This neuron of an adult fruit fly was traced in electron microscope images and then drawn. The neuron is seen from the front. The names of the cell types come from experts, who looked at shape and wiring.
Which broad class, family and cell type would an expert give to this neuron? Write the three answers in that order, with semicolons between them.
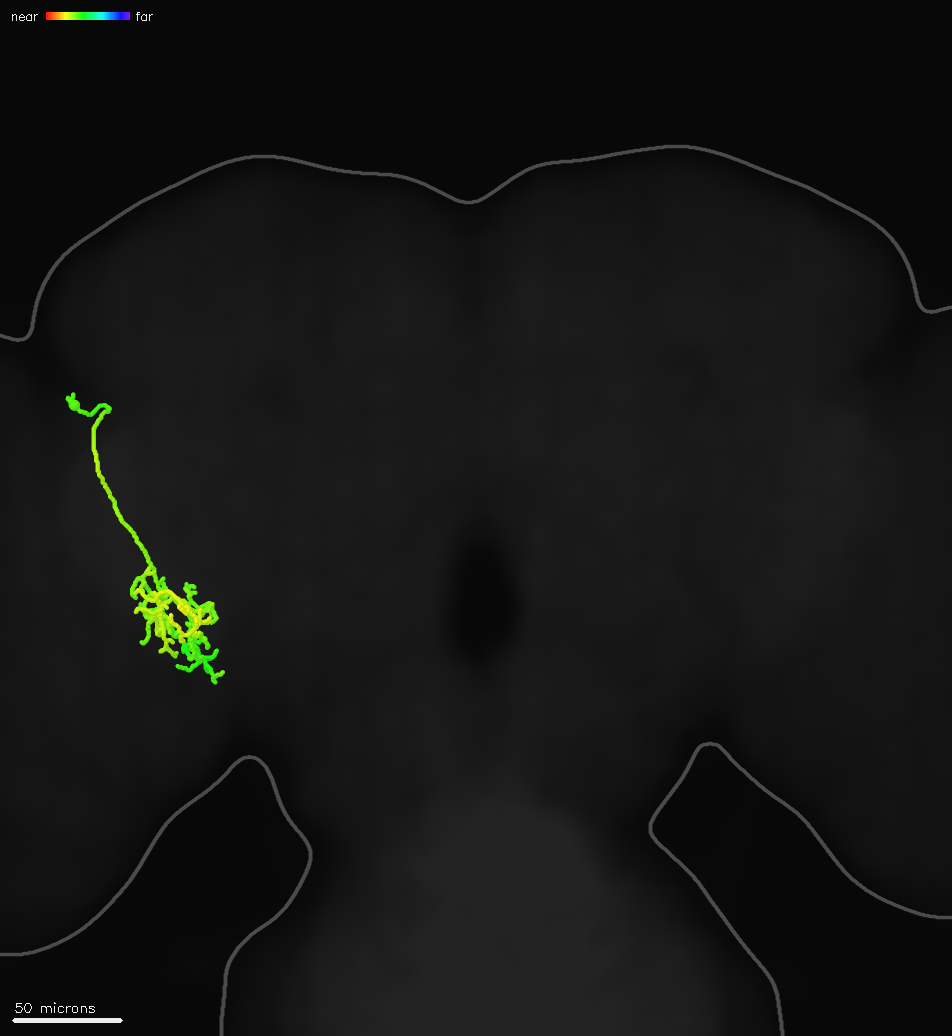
central-brain intrinsic neuron; hemilineage VLPl4_anterior; CB1613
